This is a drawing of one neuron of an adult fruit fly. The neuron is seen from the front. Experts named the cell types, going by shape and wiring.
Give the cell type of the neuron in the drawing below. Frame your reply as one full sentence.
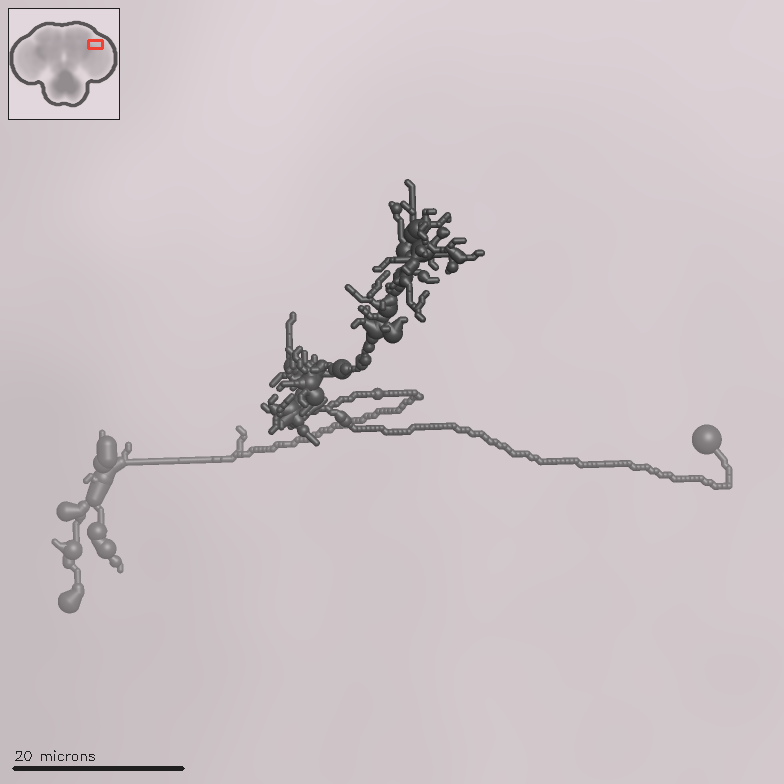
With respect to cell type, this neuron is T2.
